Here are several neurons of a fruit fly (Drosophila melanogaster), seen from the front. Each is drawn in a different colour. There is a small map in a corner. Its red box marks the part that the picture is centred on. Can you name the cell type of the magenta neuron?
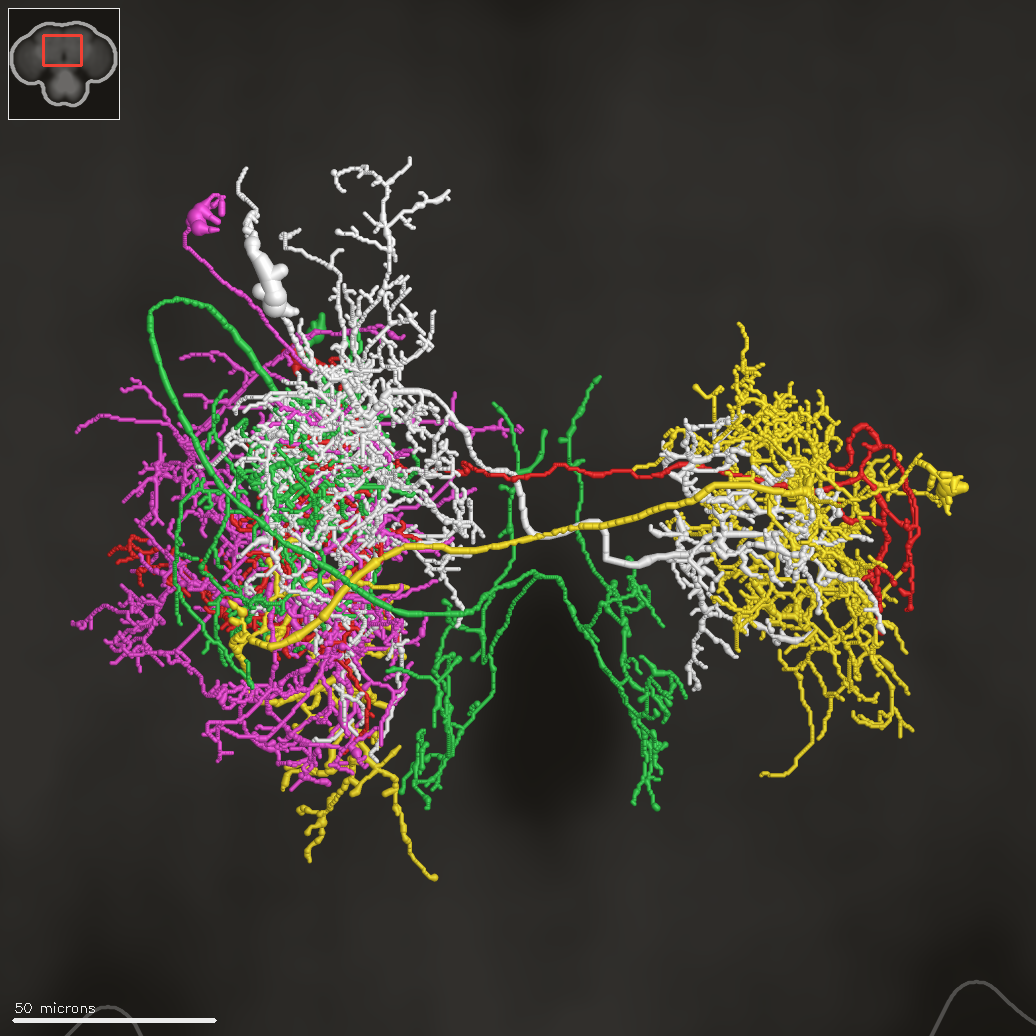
PS011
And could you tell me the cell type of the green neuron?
LAL193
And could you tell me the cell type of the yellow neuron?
LAL126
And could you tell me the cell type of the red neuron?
LAL194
